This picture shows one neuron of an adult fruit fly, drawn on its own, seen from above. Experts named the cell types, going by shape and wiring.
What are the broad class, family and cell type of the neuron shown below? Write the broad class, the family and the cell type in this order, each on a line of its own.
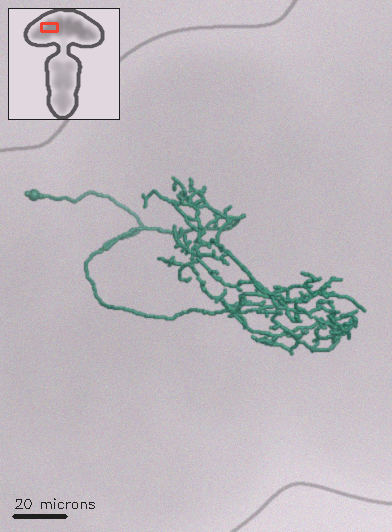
central-brain intrinsic neuron
hemilineage LHl4_dorsal
CB0373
